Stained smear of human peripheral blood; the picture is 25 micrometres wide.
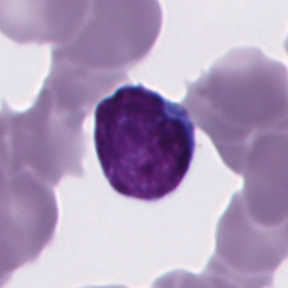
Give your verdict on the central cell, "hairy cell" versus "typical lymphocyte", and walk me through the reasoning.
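Typical lymphocyte. Narrow rim of cytoplasm, widest at upper right; nucleus about 90% of cell area.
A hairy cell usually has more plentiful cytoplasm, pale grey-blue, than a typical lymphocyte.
So little cytoplasm fits a typical lymphocyte. Otherwise seen: blue cytoplasm; single rounded, unlobed nucleus about 10 by 9 micrometres; dense, dark purple, coarsely clumped chromatin.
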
